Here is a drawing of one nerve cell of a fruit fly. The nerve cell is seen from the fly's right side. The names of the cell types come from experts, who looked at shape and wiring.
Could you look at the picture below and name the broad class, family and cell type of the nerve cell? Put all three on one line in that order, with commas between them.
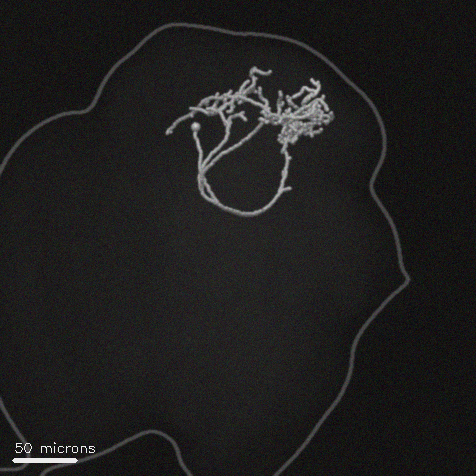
central-brain intrinsic neuron, hemilineage DM1_antero_dorsal, CRE092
